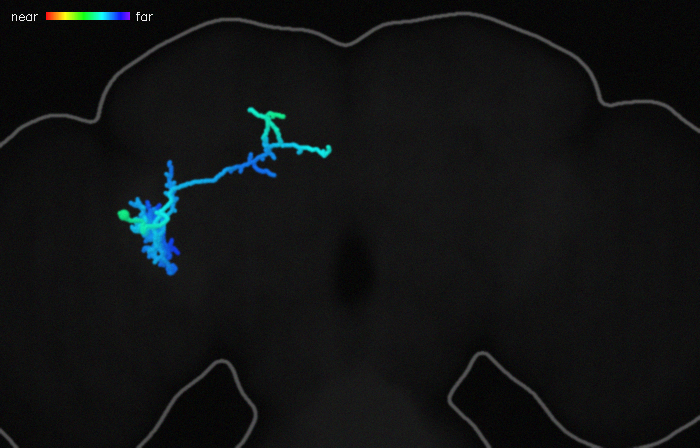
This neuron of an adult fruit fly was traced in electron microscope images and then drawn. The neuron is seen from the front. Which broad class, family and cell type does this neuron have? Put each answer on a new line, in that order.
visual projection neuron
LC
LC34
